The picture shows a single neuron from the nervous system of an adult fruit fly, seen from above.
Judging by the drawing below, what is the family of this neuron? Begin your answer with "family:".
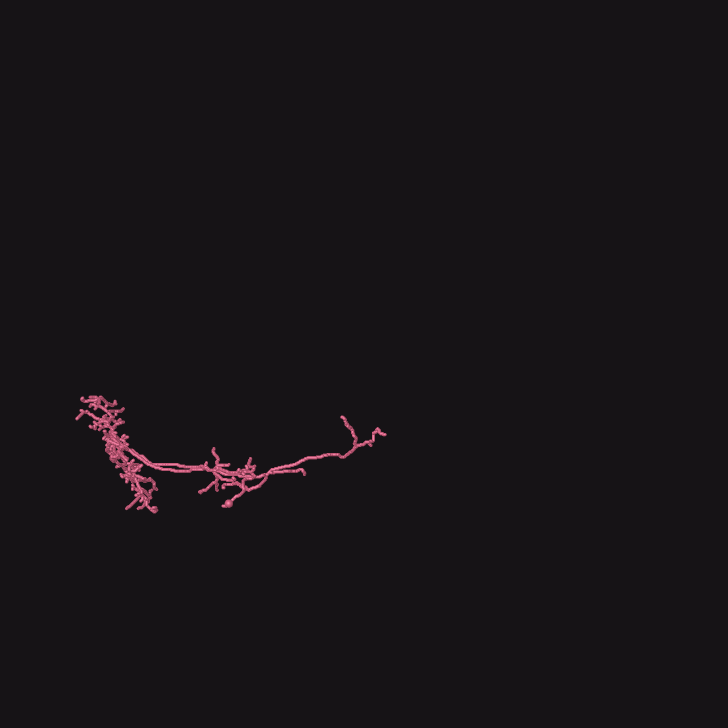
family: hemilineage PSp3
